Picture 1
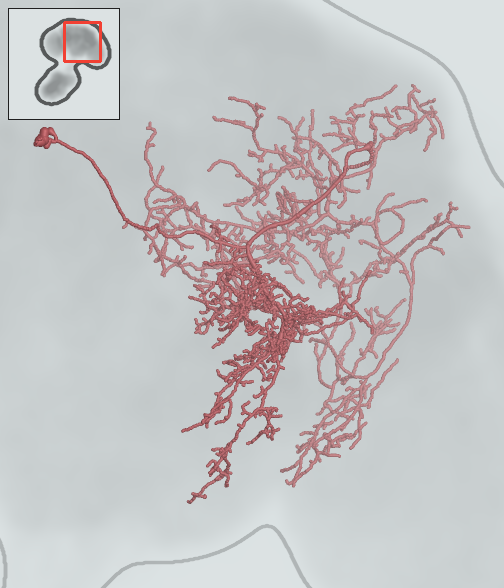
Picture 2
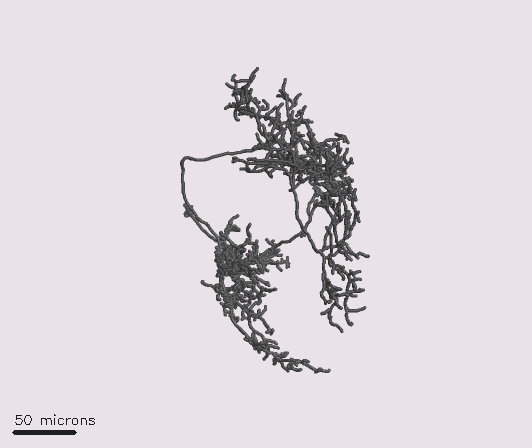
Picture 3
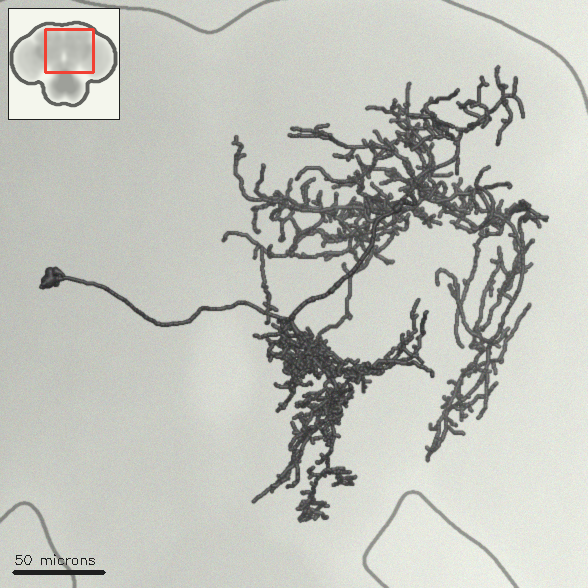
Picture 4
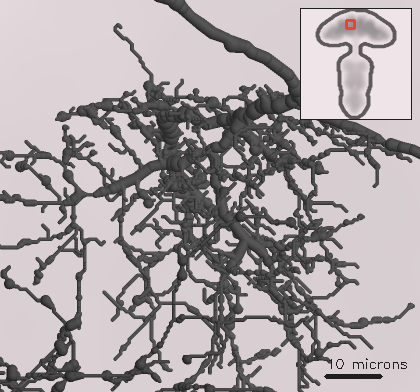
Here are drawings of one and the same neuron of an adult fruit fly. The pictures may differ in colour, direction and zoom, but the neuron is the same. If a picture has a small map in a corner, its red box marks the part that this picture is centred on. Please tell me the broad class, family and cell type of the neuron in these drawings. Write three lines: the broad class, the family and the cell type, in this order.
central-brain intrinsic neuron
hemilineage CREa1_ventral
LoVC20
